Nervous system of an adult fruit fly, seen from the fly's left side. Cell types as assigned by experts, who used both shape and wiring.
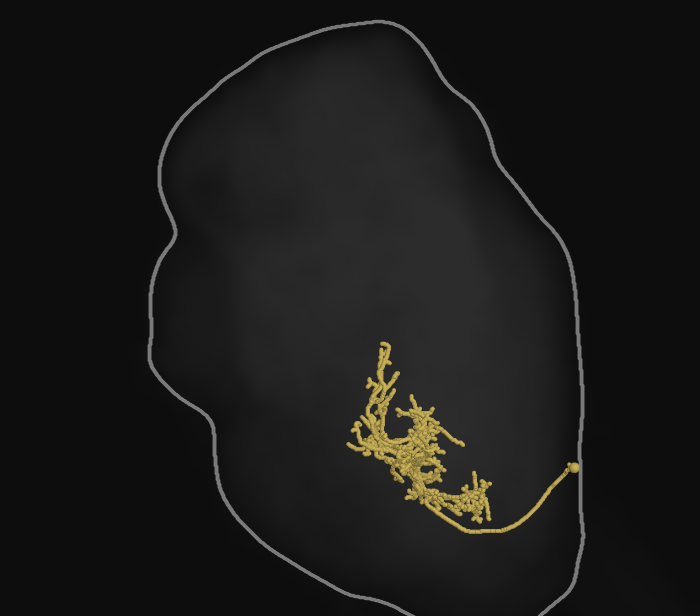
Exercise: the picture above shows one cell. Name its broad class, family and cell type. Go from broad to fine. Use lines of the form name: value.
broad class: central-brain intrinsic neuron
family: hemilineage LB0
cell type: SAD100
